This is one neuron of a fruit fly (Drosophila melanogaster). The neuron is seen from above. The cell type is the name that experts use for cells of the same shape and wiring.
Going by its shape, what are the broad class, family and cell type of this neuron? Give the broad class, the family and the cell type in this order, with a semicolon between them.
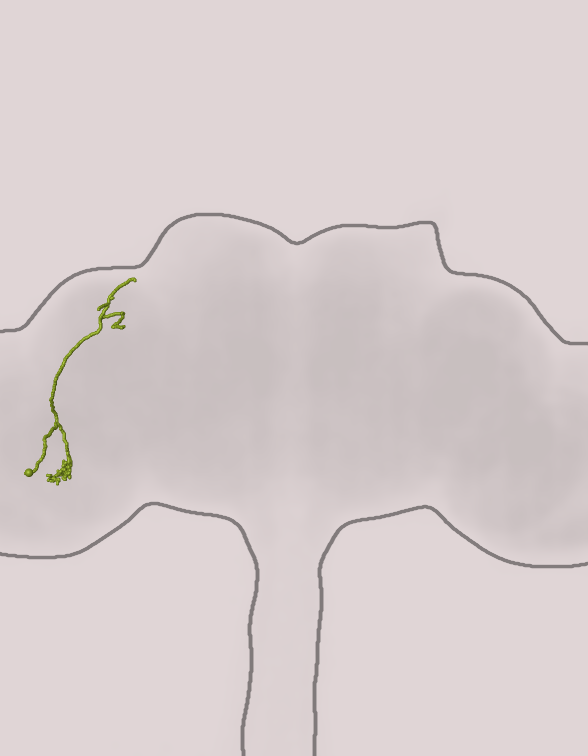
visual projection neuron; hemilineage VPNd2; LC10e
